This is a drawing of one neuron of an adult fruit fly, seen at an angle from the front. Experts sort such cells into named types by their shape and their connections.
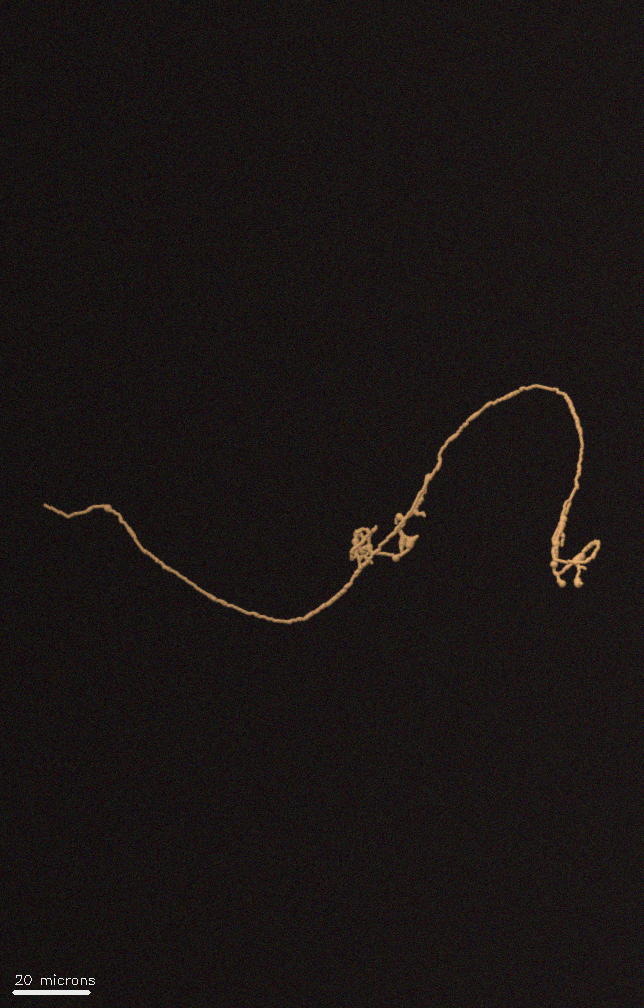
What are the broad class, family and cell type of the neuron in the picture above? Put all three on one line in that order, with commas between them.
sensory neuron entering the brain, class olfactory, ORN_VC5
